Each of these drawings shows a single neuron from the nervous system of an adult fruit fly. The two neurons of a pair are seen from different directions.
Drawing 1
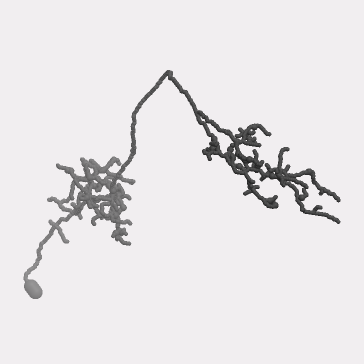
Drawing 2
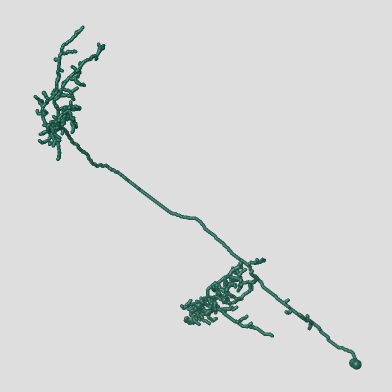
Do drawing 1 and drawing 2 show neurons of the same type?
yes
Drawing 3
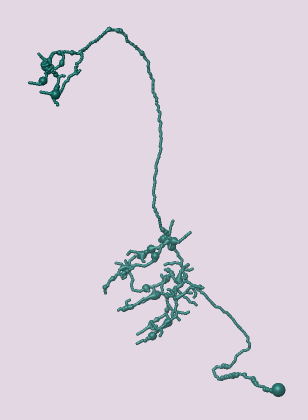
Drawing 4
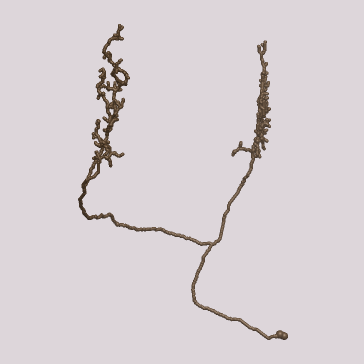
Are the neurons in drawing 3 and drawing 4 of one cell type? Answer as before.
no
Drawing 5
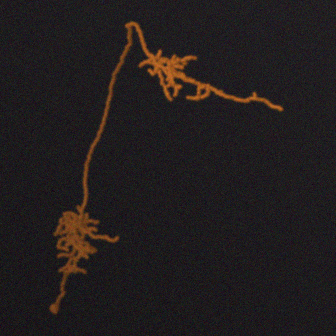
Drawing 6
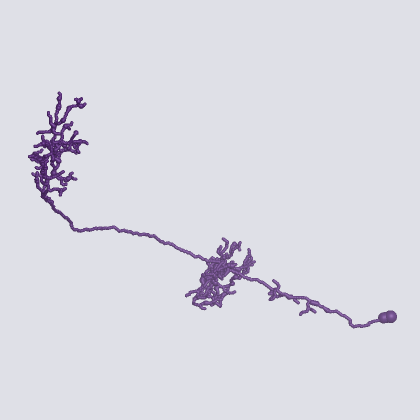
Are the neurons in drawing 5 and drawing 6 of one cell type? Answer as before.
yes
